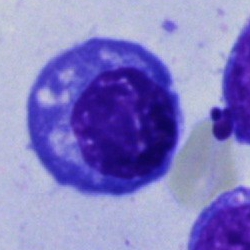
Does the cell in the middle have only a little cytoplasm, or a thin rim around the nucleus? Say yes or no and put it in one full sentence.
No, its cytoplasm is plentiful, not scant.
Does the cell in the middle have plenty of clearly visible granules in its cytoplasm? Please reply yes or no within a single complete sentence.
No, this cell has a cytoplasm without visible granules.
